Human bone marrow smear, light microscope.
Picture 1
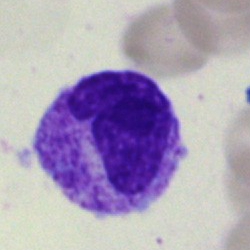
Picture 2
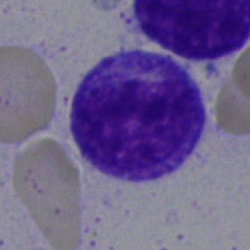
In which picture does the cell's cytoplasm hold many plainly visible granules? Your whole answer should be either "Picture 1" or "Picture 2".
Picture 1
